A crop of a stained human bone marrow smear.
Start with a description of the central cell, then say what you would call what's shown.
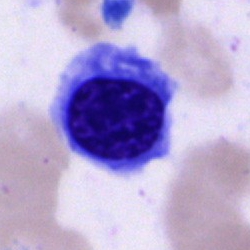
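Here the chromatin is dark purple and coarsely clumped. The cytoplasm is deep blue, and you will see no granules in it. Just above the cell, at the top of the picture, lies a small dark blue body. What you have here is an erythroblast.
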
